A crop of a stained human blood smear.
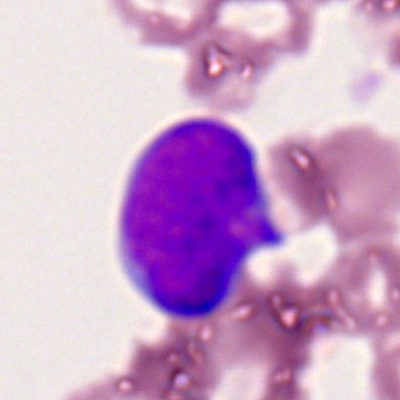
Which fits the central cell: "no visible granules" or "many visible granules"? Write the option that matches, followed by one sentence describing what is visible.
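No visible granules. No granules are visible in the cell.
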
